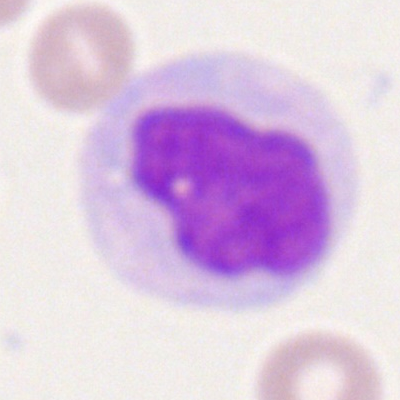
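Monocyte, the cell in the middle of this stained blood smear. Its outline is round and smooth, while the nucleus has an irregular, folded outline. No distinct granules show in the cytoplasm. Just left of the nucleus, notice a small clear spot in the cytoplasm.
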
